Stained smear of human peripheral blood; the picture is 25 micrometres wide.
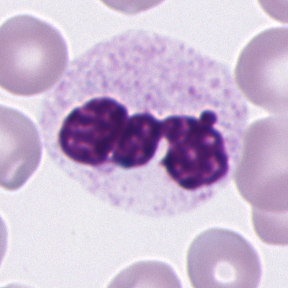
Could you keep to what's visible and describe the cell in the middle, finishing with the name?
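Look first at the nucleus: three lobes lie in a horizontal row, and a small round knob juts from the top of the right lobe. Its chromatin is dark purple and coarsely clumped. Fine lilac granules are scattered evenly through the cytoplasm. Here we have a segmented neutrophil.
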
